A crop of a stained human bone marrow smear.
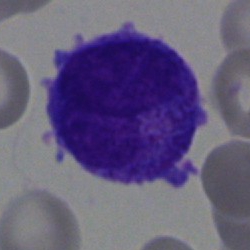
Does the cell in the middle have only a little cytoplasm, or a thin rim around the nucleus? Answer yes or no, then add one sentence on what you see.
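Yes. Little or no cytoplasm can be told apart from the nucleus.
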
